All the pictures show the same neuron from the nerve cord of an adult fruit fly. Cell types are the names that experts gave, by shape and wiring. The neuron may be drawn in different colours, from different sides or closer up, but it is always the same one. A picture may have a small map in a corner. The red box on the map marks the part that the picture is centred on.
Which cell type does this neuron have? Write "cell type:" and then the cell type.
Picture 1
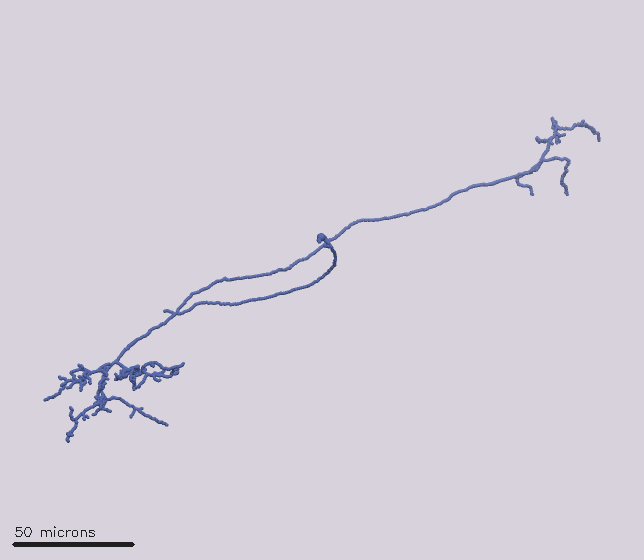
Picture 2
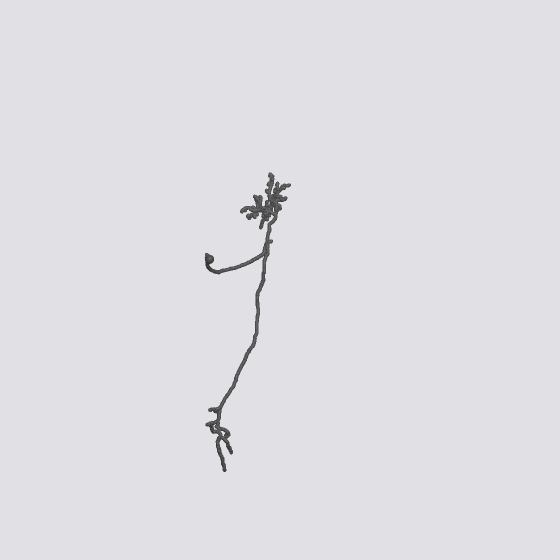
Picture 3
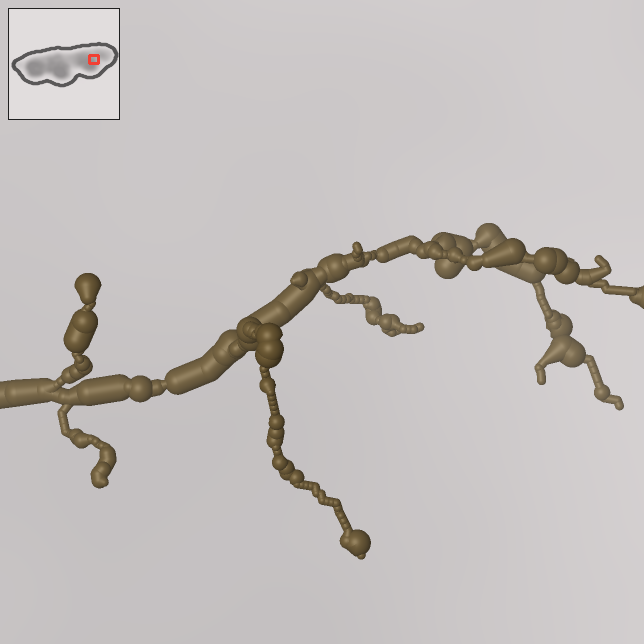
cell type: GFC3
